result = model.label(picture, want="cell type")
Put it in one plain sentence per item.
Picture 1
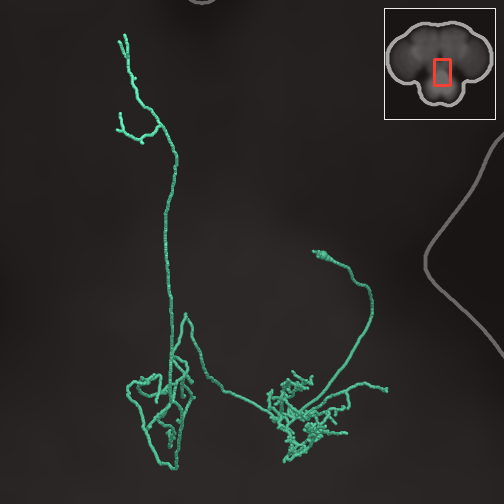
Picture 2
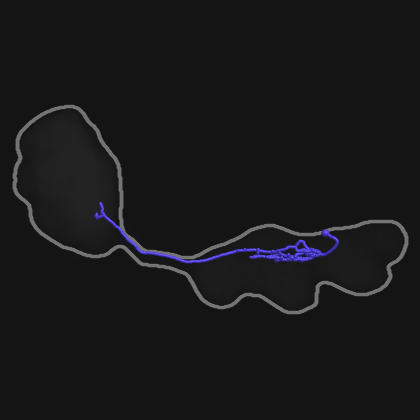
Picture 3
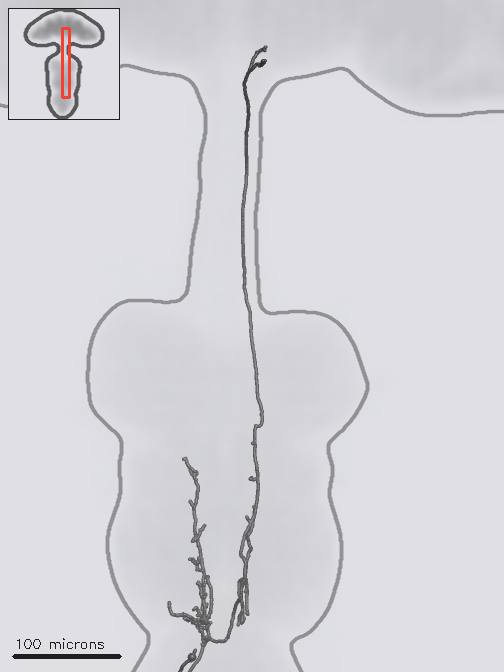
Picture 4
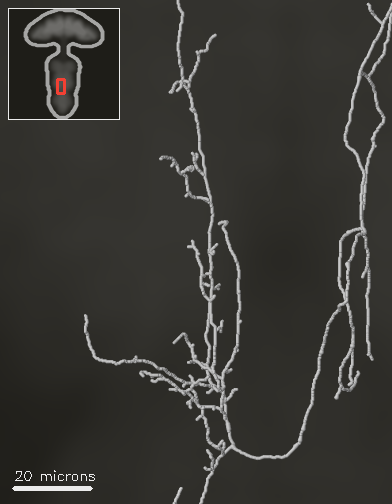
The cell type is AN19B104.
